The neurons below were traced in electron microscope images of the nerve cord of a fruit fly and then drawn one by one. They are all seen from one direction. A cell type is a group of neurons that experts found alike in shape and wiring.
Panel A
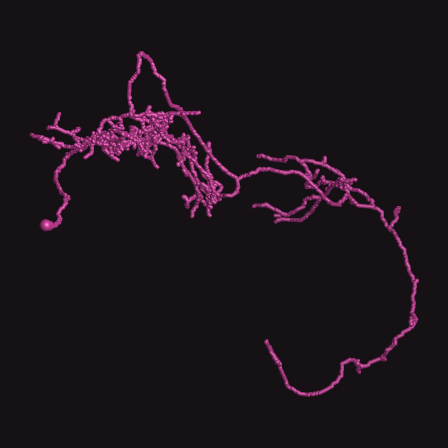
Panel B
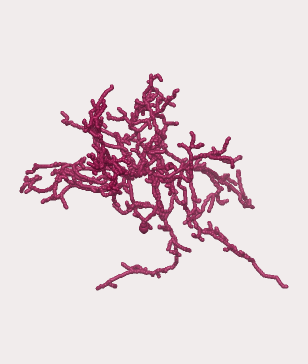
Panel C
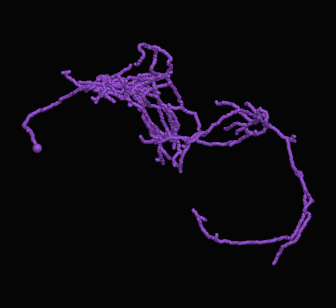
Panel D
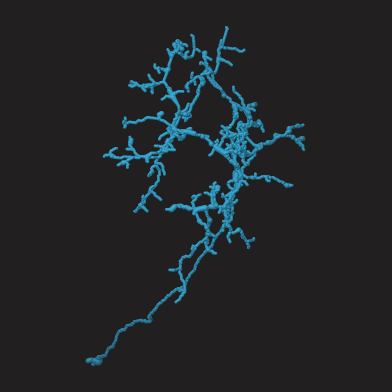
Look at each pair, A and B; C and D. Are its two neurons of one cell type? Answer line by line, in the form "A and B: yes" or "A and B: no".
A and B: no
C and D: no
